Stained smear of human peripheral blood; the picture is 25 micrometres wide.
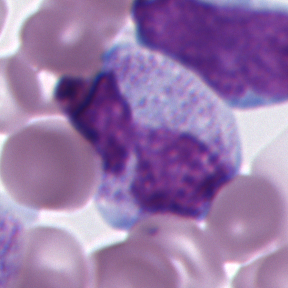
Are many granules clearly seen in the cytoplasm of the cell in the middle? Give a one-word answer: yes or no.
Yes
